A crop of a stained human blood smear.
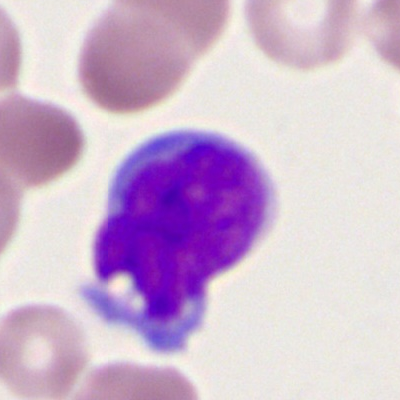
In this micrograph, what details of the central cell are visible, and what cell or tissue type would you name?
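First, the nucleus: it fills most of the cell, and its chromatin stains deep purple. Next, the cytoplasm: it stains blue, with small clear vacuoles at the lower left of the cell. Last, the name: myeloblast.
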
